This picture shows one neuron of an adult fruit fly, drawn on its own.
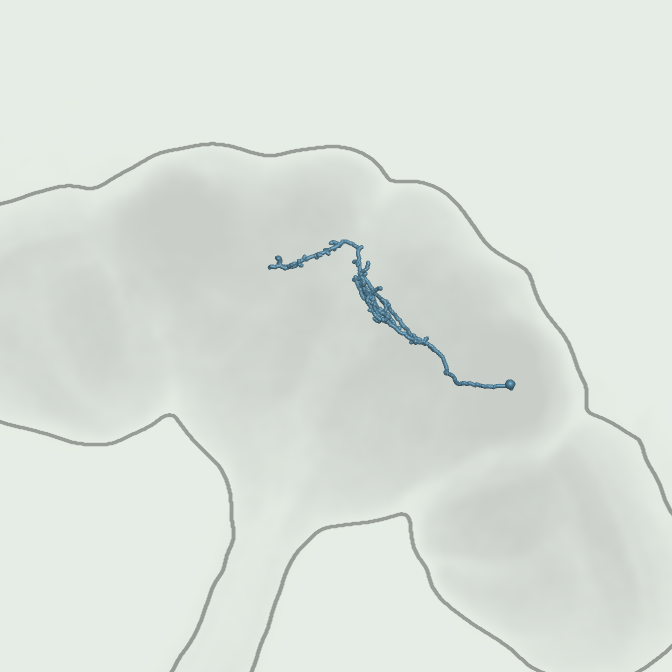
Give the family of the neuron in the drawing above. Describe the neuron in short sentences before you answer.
It is in the brain and does not reach the nerve cord. The cell body is on the right of the picture. It is a central-brain intrinsic neuron. Its family is hemilineage SLPpl1.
